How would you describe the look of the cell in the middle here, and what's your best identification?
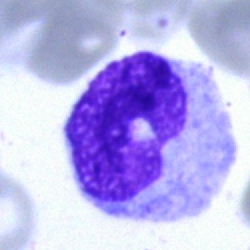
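The nucleus is curved and folded around a small pale hole near its centre, and it lies toward the upper left. Most of the plentiful, pale lilac-blue cytoplasm falls to the right and below, holding fine, faint purplish granules. It is a monocyte.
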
